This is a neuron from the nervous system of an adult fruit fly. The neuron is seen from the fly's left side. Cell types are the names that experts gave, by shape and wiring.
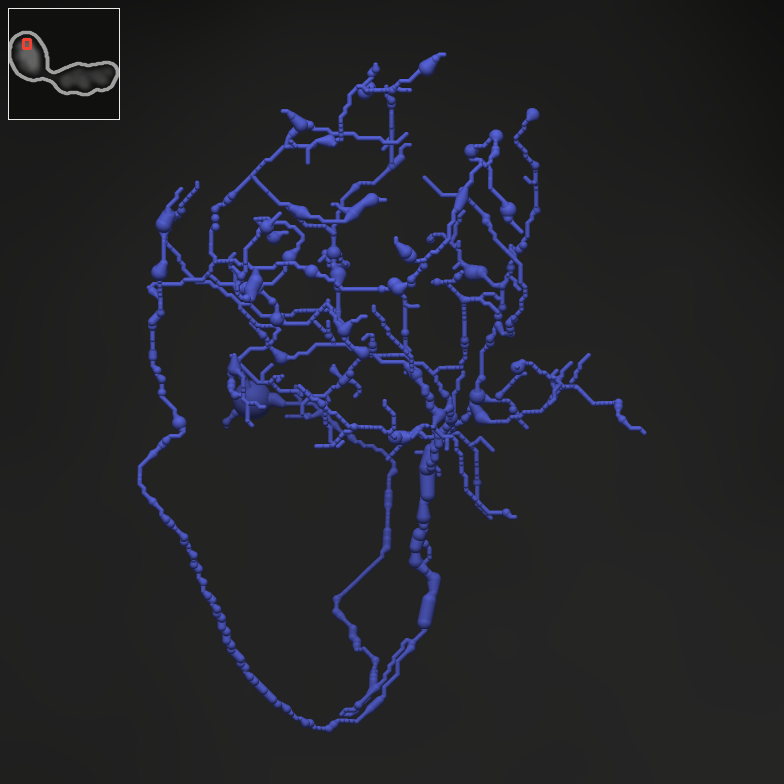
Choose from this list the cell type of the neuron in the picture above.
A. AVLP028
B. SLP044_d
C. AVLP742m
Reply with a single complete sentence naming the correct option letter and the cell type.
Of all the options, it is B, SLP044_d, that is the neuron's cell type.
